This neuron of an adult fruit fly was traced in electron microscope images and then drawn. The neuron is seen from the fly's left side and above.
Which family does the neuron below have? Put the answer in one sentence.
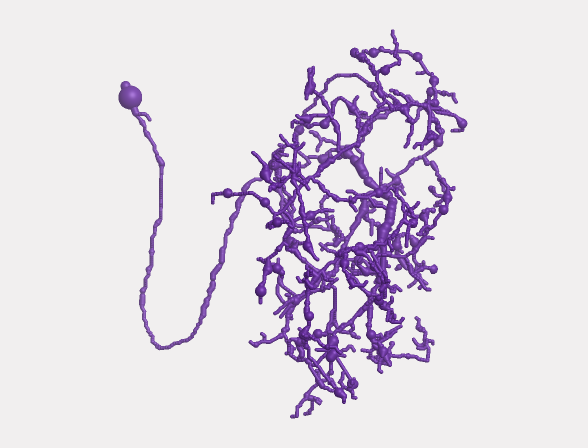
The family is hemilineage LHl4_dorsal.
